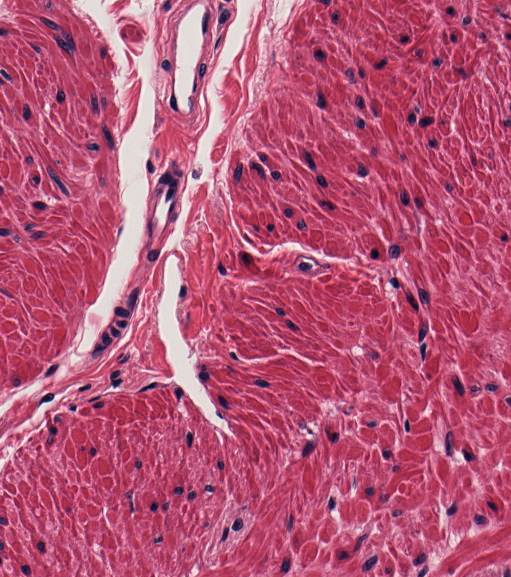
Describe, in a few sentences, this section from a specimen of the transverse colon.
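Bundles of pink smooth muscle cells, separated by thin connective tissue septa. Cells cut across in much of the field: many small rounded pink profiles. Nuclei dark blue, oval to elongated. Scattered singly, not crowded.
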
